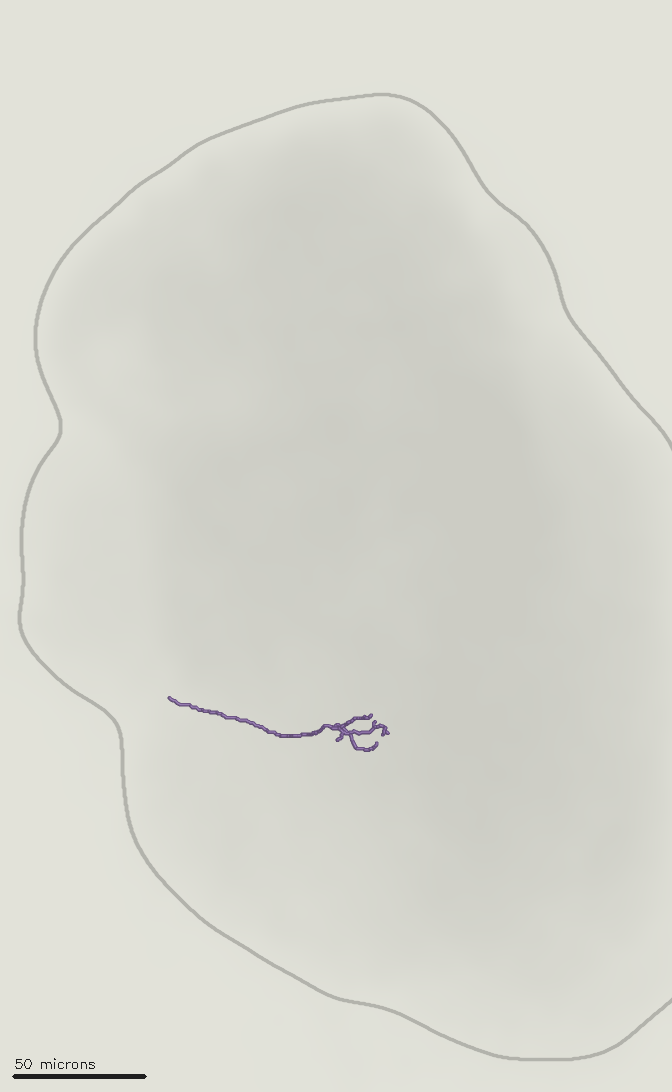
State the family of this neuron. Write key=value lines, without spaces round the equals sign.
family=class mechanosensory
